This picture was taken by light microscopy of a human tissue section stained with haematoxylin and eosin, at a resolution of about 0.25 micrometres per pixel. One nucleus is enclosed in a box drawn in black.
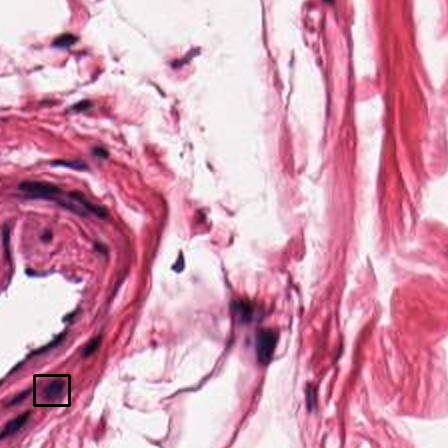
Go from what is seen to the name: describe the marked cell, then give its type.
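Its long axis runs along the curve of the vessel wall, parallel to the edge of the empty lumen above it. The cytoplasm around it is deep pink and finely streaked lengthwise, with no clear border separating it from the neighbouring cells. It lies among several similar elongated dark nuclei stacked in layers within the vessel wall, a short distance beneath the lining of the lumen. The marked nucleus belongs to a smooth muscle cell.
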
